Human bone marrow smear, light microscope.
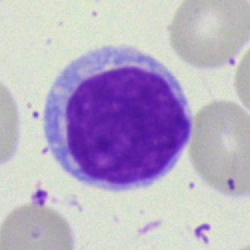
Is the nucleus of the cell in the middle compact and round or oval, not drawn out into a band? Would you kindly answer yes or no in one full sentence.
Yes, a single compact round or oval mass makes up the nucleus.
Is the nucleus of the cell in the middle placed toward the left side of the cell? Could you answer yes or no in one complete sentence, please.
No, the bulk of the cytoplasm is located to the left of the nucleus.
